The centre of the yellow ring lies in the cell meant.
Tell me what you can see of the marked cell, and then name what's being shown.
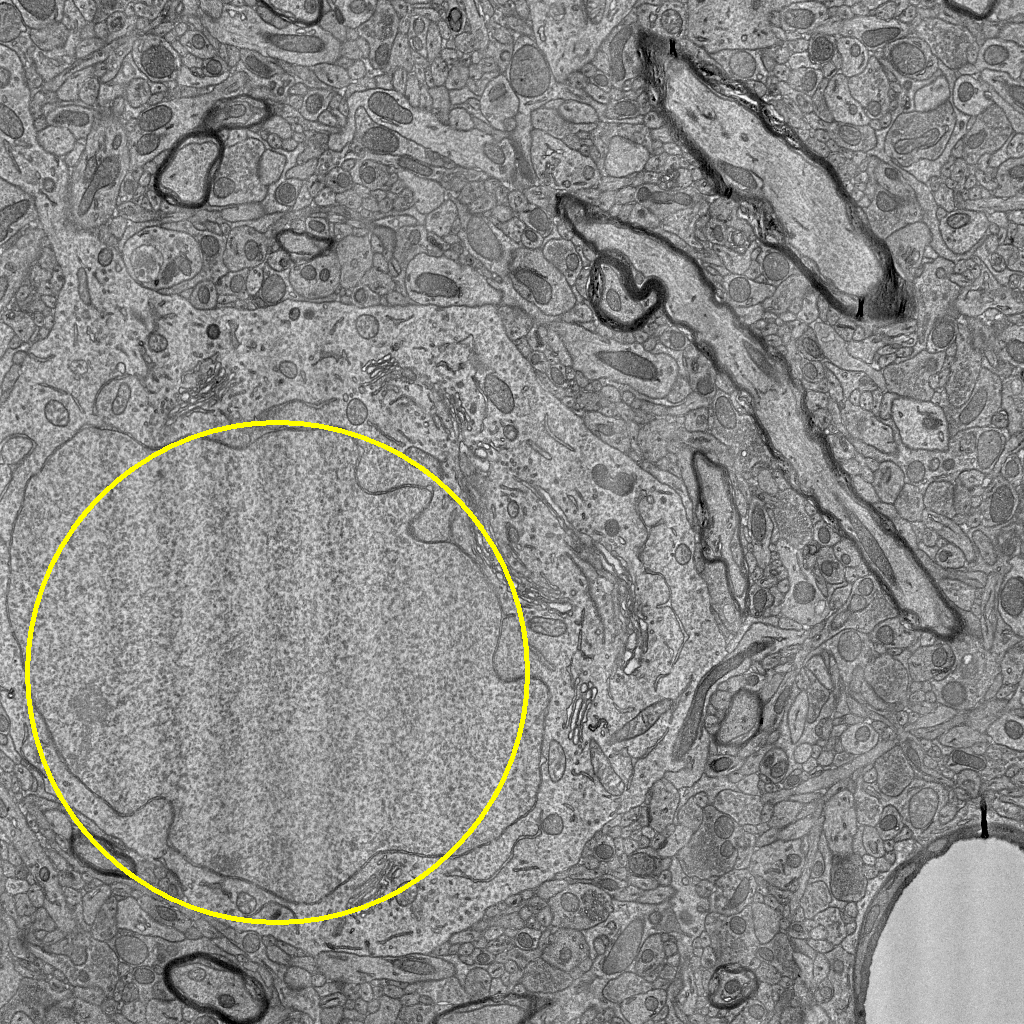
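First, the nucleus: large and roughly round, its whole outline visible. Next, the envelope: wavy, with several shallow indentations along the right and lower edges. Then the cytoplasm: several Golgi stacks above and to the right of the nucleus. Last, faint vertical light and dark stripes cross the nucleus. This is an inhibitory neuron.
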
